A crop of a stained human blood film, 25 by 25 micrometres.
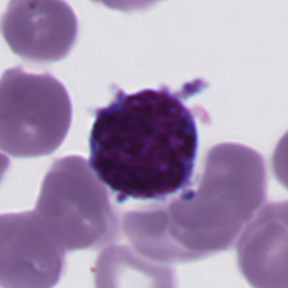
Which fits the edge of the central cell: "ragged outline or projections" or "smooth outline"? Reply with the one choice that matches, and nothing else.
Ragged outline or projections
